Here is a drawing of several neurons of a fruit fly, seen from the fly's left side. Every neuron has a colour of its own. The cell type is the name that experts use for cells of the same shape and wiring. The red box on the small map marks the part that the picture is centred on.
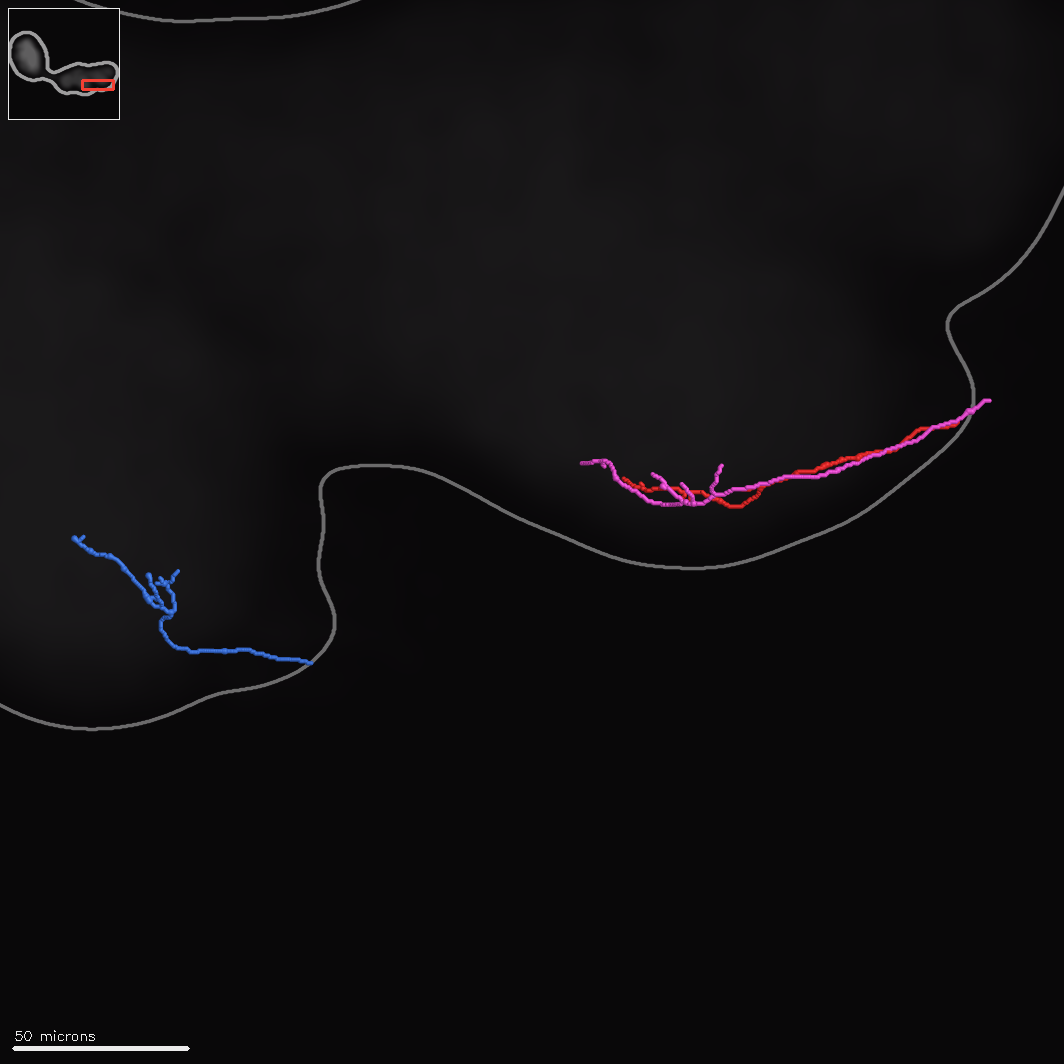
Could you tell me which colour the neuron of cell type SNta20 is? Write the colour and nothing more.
red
